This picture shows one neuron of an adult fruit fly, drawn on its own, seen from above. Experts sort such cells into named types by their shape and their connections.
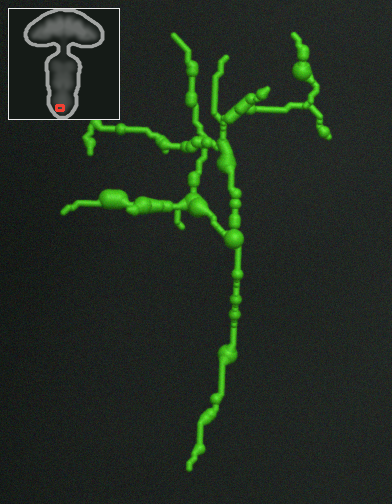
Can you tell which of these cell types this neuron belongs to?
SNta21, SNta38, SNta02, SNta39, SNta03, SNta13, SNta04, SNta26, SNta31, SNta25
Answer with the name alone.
SNta21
